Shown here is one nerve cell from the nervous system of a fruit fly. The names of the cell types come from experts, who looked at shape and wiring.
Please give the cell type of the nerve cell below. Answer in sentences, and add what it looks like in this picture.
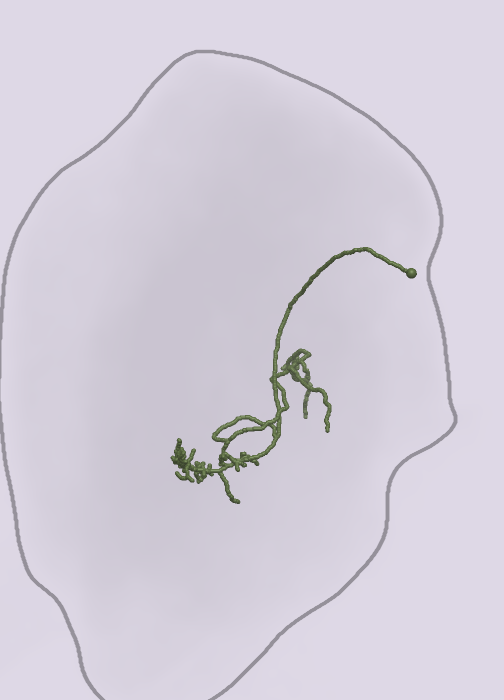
It is of cell type WED004. Its broad class is central-brain intrinsic neuron. The cell body is on the right of the picture. In this view it is about as wide as it is tall.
